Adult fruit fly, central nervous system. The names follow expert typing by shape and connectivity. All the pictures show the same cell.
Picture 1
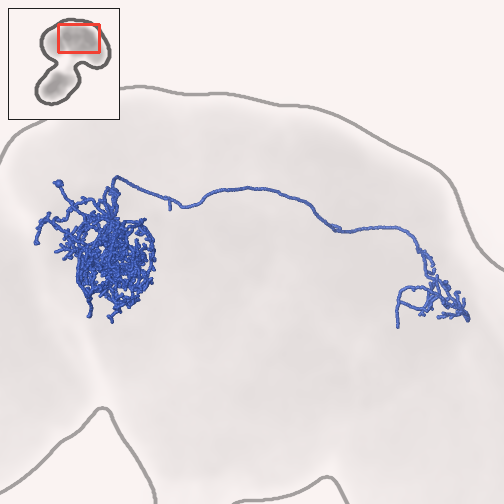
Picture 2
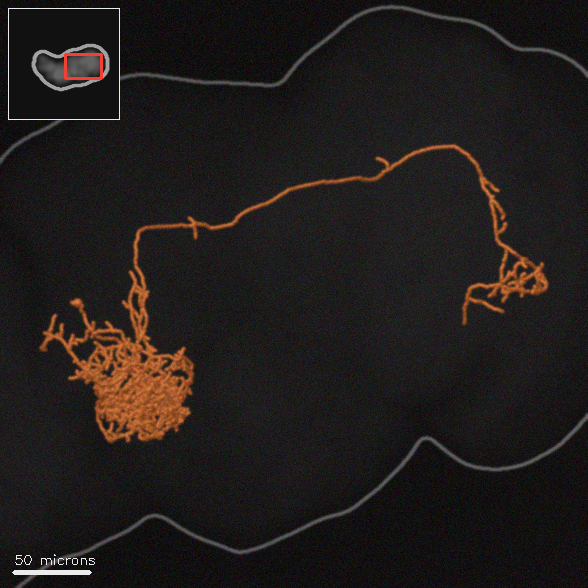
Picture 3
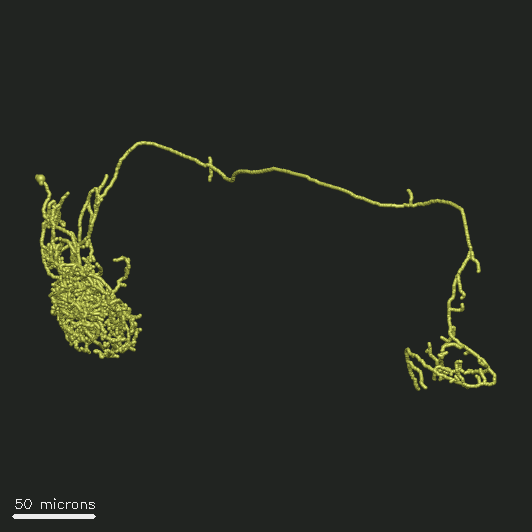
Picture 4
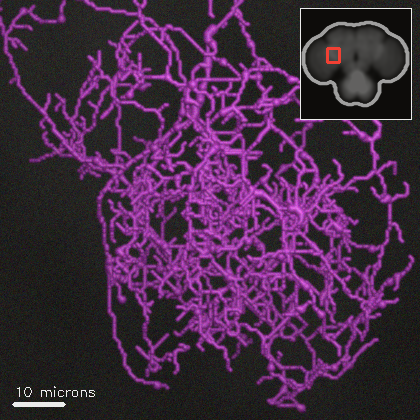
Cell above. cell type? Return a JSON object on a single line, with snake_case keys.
{"cell_type": "AVLP162"}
